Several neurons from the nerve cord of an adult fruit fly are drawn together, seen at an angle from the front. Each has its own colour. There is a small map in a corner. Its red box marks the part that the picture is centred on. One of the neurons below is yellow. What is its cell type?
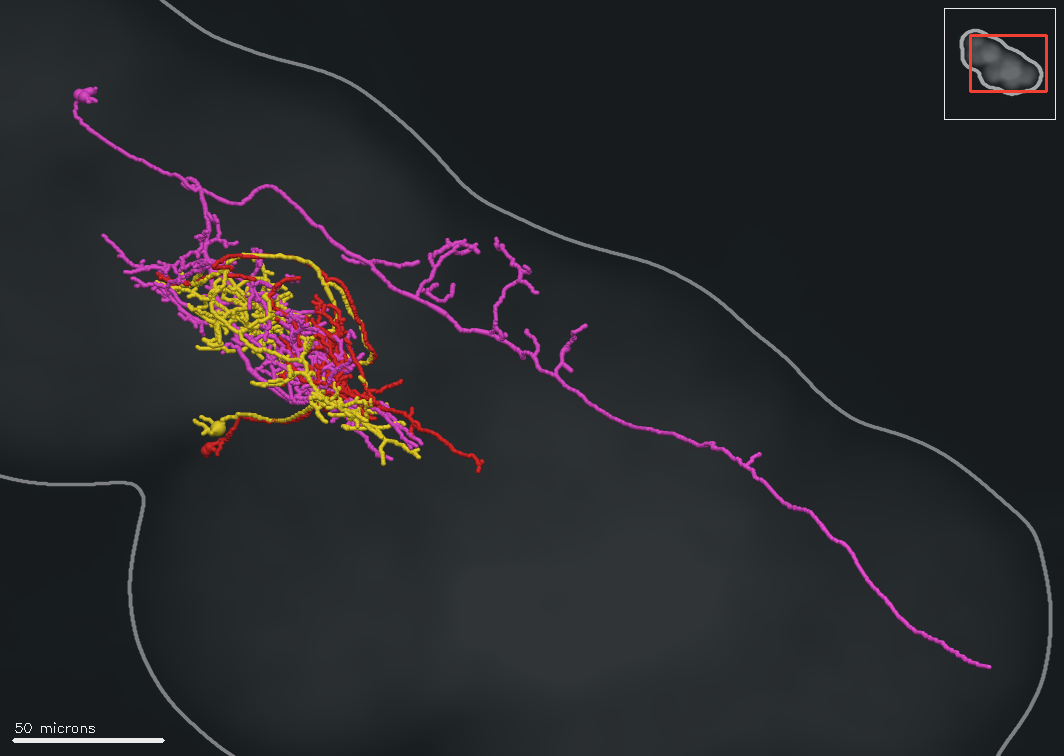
IN02A032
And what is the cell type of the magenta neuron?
AN19B039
